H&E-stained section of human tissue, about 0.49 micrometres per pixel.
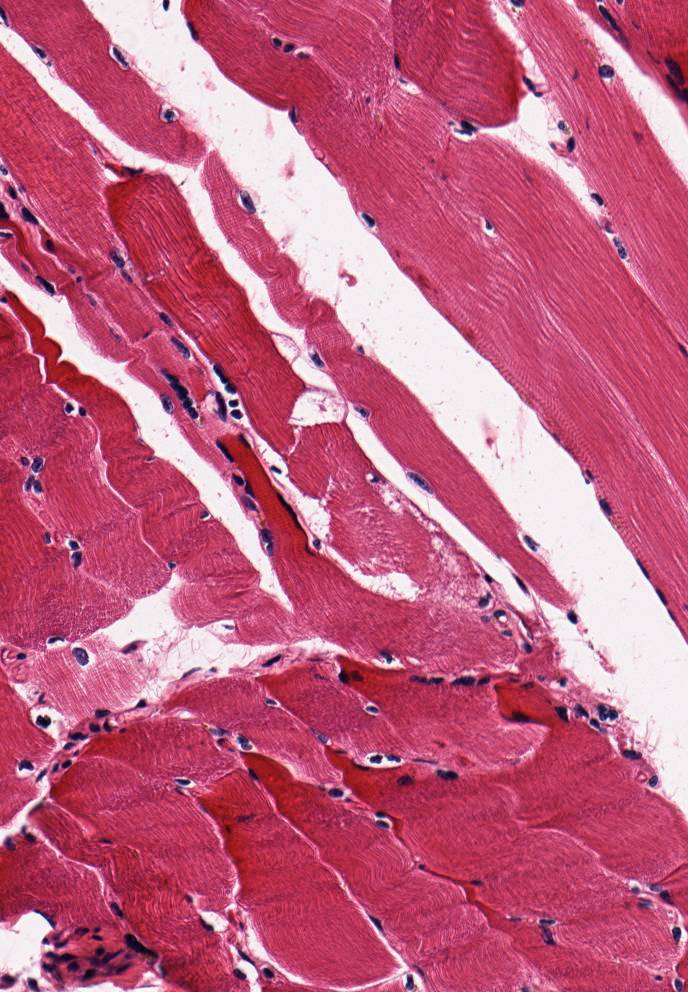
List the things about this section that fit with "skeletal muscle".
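The tissue is skeletal muscle.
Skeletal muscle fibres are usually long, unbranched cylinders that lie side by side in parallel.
In the upper half of the field the fibres run diagonally, from upper left to lower right.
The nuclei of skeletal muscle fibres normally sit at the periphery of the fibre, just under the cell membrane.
Here the flattened dark nuclei lie at the edges of the fibres rather than in their centres, which agrees with that usual position. The fibre cytoplasm stains a deep pink-red. No fat cells are present anywhere in the field.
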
